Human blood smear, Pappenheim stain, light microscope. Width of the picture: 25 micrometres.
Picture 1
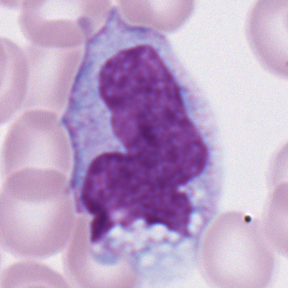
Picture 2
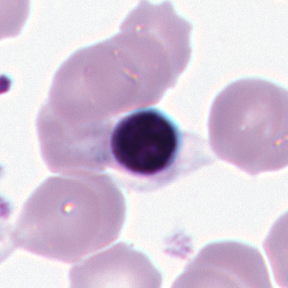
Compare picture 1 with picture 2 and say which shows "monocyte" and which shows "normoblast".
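You'll find the monocyte in picture 1 and the normoblast in picture 2. Start with the monocyte's cytoplasm: there is plenty of it, pale grey-blue, with fine, dust-like lilac granules scattered through.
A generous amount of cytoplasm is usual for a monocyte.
In the normoblast, by contrast, no granules can be seen in the cytoplasm.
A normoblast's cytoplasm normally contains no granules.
Its chromatin is dense, dark purple and coarsely clumped.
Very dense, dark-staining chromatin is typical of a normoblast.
The monocyte's nucleus, for its part, is a single continuous mass, not broken into lobes linked by thin strands. Neither nucleus has a nucleolus you can pick out.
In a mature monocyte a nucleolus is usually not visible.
The monocyte's outline rises to a pointed projection at the top, and a small black dot sits on a red cell at the lower right of picture 1. In picture 2, red cells press against the normoblast on its upper left side.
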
